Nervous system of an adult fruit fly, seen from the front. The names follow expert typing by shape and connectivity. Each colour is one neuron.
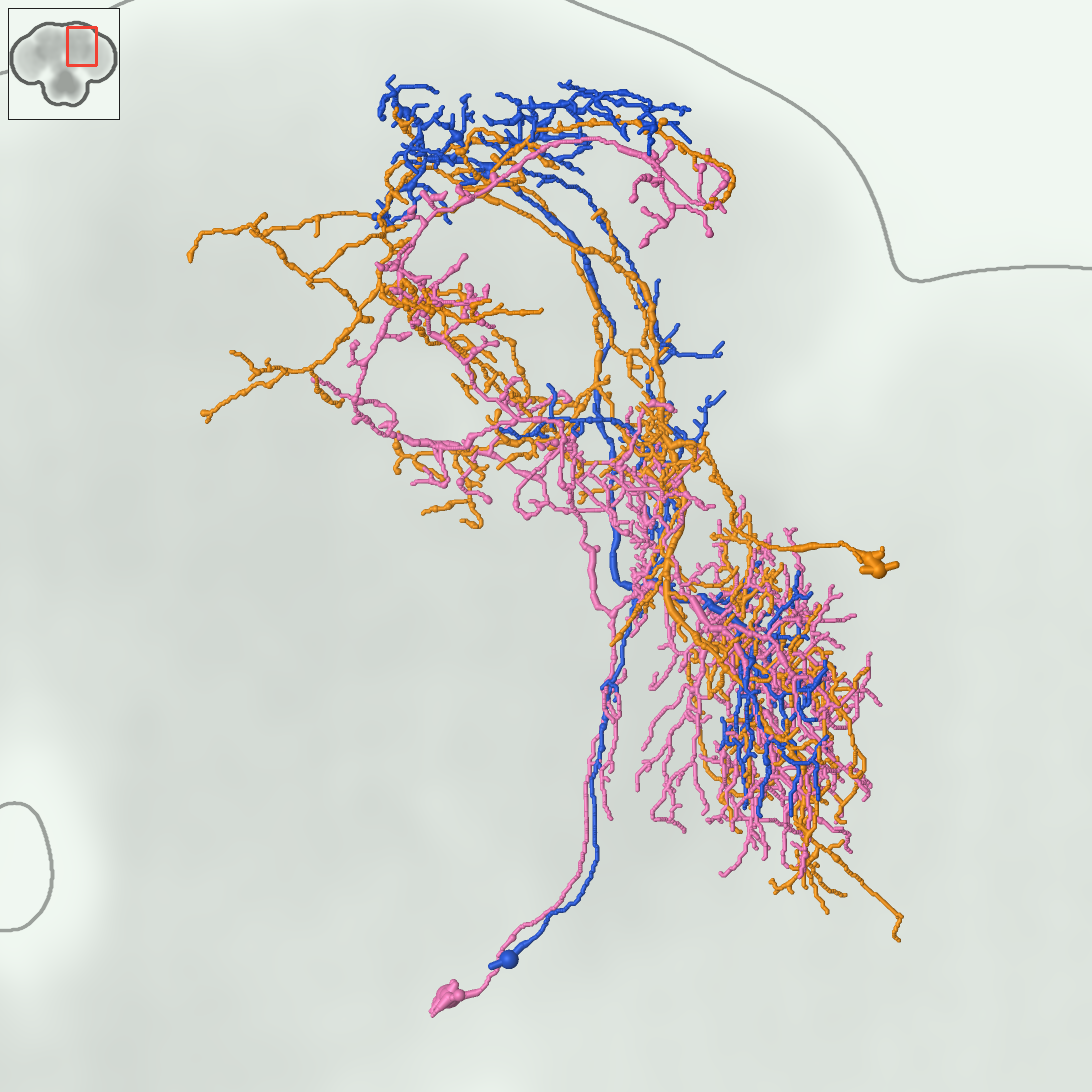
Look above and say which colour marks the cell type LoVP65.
blue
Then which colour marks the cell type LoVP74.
orange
